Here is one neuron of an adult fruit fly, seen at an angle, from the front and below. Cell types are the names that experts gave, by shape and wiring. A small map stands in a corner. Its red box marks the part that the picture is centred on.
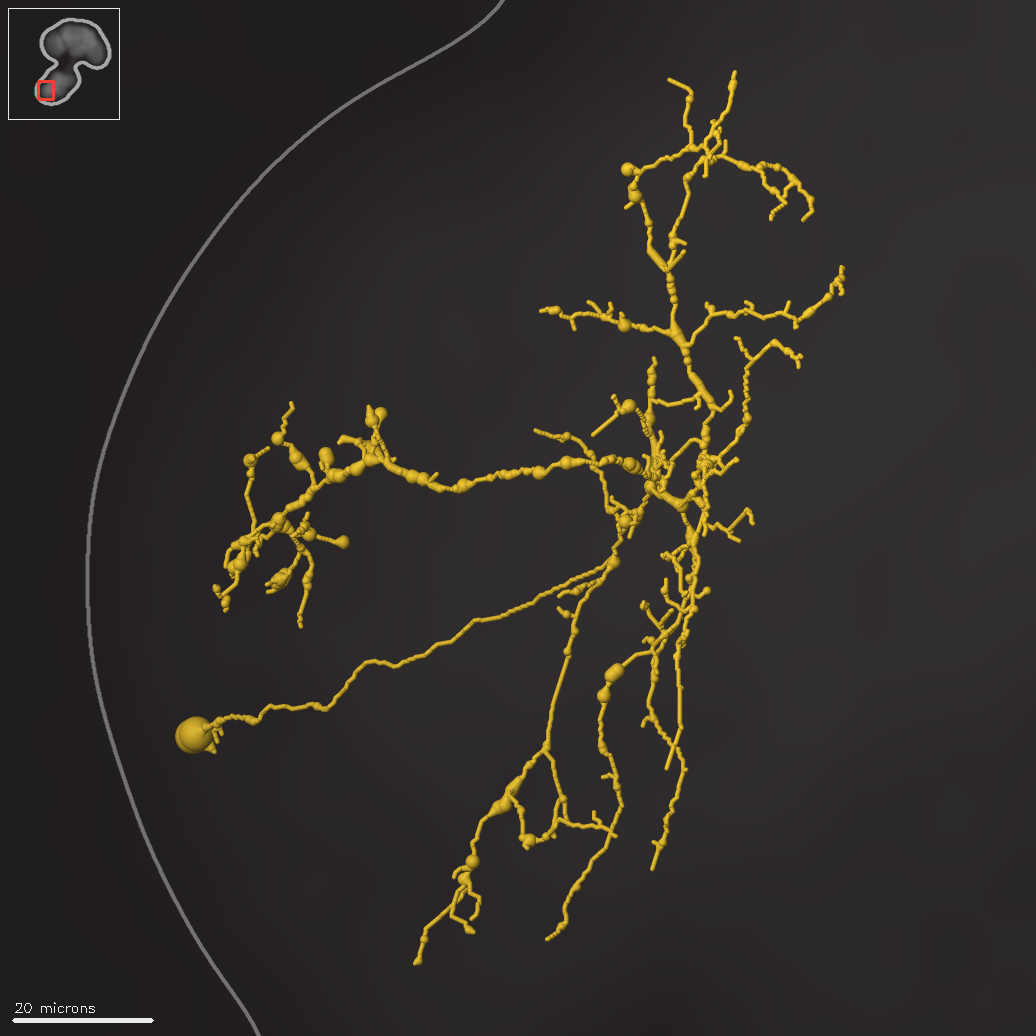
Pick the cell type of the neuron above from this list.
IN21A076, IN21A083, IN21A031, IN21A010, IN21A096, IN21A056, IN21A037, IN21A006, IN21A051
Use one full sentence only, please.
This neuron represents the cell type IN21A051.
